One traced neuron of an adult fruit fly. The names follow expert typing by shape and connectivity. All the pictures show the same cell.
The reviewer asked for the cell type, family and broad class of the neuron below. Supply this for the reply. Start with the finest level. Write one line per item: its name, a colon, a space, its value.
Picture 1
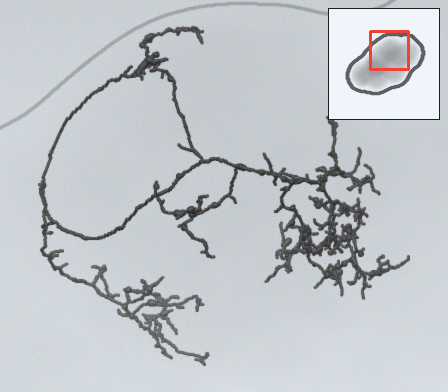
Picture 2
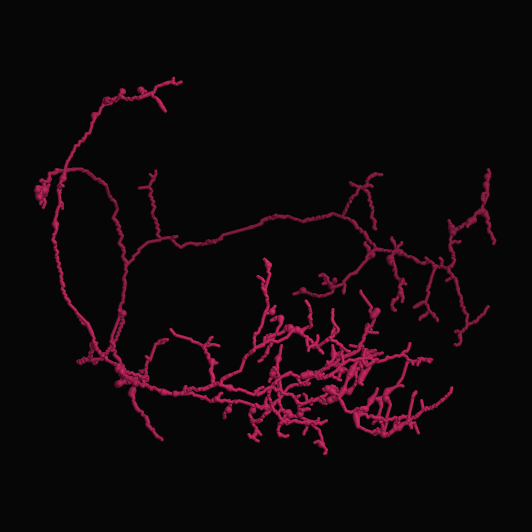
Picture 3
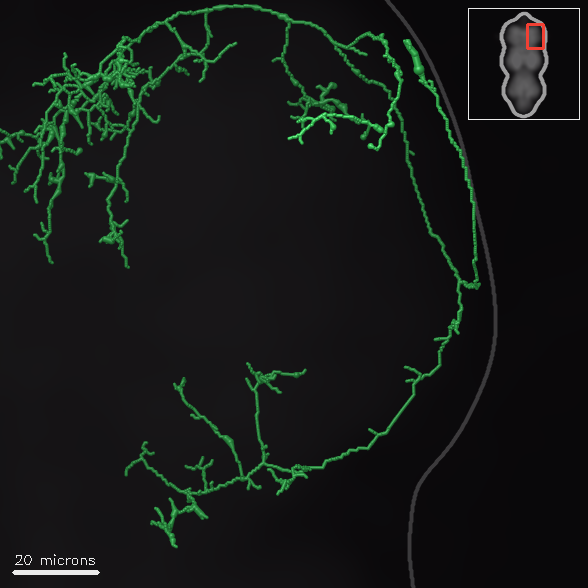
cell type: IN19A082
family: hemilineage 19A
broad class: nerve-cord intrinsic neuron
